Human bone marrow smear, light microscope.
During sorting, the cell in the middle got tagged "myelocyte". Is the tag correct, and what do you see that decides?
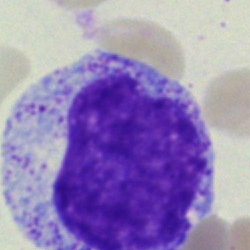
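First, the outline: roughly round and smooth. Second, the nucleus: it is shifted off-centre toward the right side of the cell and has a shallow indentation along its left border. Third, the chromatin: deep purple, with small scattered paler spots. Fourth, the cytoplasm: pale blue-grey. Pale red cells lie beside the cell on its right.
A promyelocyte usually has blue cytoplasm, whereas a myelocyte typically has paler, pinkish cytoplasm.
On that point, the paleness of this cytoplasm sides with myelocyte and against promyelocyte, although its blue-grey tone is not the pinkish shade.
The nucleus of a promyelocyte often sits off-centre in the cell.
So the off-centre nucleus gives no reason to set promyelocyte aside. Taking the checklist as a whole, myelocyte is the name that fits this cell.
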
